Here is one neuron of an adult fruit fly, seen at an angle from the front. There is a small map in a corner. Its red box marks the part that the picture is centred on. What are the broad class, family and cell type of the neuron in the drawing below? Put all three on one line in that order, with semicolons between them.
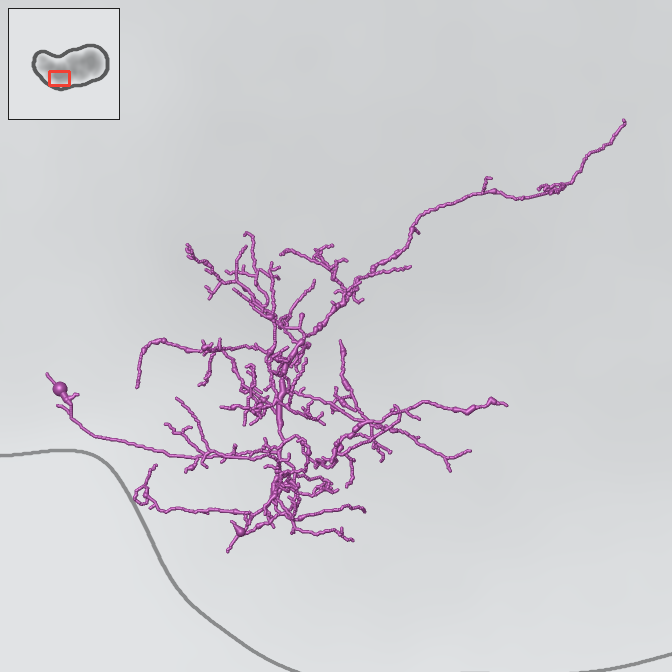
nerve-cord intrinsic neuron; hemilineage 20A.22A; IN20A.22A015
